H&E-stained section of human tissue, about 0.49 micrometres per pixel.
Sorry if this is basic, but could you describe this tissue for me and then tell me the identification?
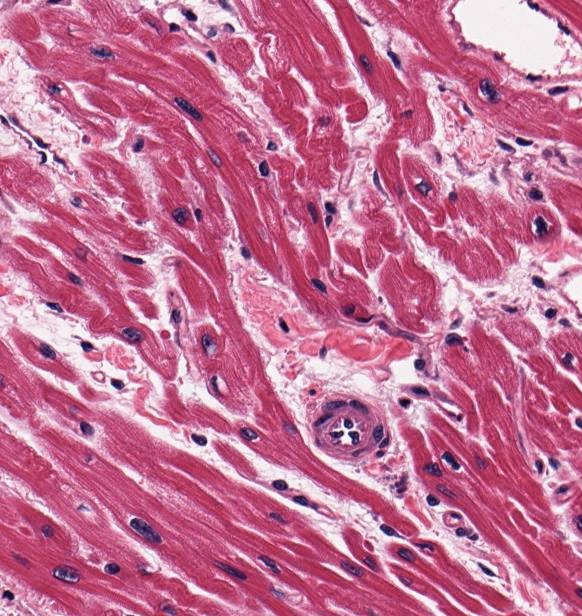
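Most of the muscle fibres run diagonally, from upper left toward lower right. Rather than lying as separate parallel cylinders, the fibres branch and join their neighbours. Several fibres show a pale clear zone at the ends of the nucleus. In the lower centre lies a small arteriole with a thick muscular wall and narrow star-shaped lumen. This is the atrial appendage of the heart.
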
